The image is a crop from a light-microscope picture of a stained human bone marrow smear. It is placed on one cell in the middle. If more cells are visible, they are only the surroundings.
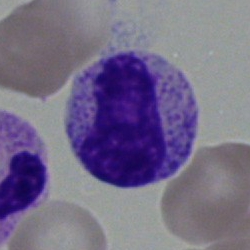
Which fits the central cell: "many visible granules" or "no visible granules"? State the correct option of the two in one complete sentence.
This cell has a cytoplasm with many visible granules.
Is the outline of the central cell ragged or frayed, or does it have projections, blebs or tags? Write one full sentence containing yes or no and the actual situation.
No, by its outline the cell is smooth and even.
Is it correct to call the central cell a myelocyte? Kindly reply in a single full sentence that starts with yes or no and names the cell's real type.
No, in the centre of the crop lies a metamyelocyte, not a myelocyte.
